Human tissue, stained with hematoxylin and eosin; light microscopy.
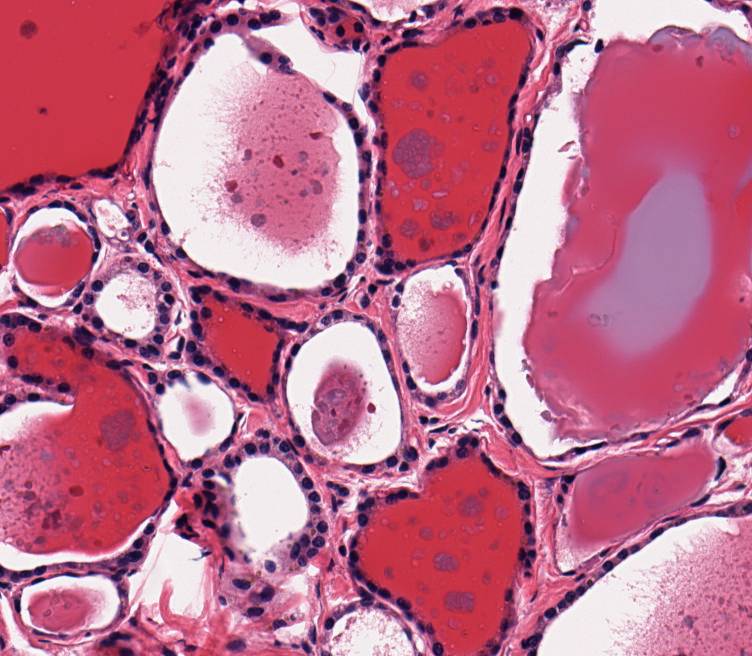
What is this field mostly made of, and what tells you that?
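The structure shown is the thyroid follicle: closed, rounded follicles of widely varying size, packed closely. Each is lined by a single layer of flattened to low cuboidal epithelial cells.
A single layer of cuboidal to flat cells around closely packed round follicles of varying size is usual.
The material filling them ranges from deep red in some follicles to pale pink in others.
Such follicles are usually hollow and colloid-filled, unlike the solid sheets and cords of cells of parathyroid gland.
Thin strands of pink fibrous stroma with few cells separate them.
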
